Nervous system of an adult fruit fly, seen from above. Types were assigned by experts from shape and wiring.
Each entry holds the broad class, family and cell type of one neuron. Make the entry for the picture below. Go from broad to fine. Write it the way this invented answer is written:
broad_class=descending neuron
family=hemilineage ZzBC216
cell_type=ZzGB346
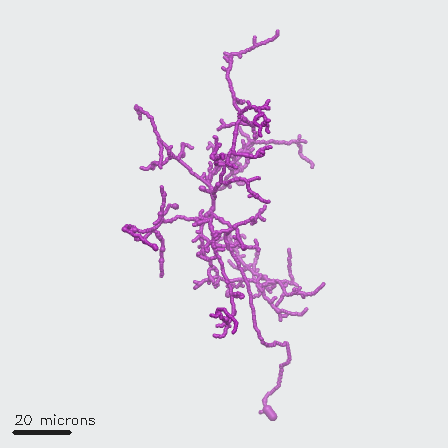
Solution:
broad_class=nerve-cord intrinsic neuron
family=hemilineage 20A.22A
cell_type=IN20A.22A037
